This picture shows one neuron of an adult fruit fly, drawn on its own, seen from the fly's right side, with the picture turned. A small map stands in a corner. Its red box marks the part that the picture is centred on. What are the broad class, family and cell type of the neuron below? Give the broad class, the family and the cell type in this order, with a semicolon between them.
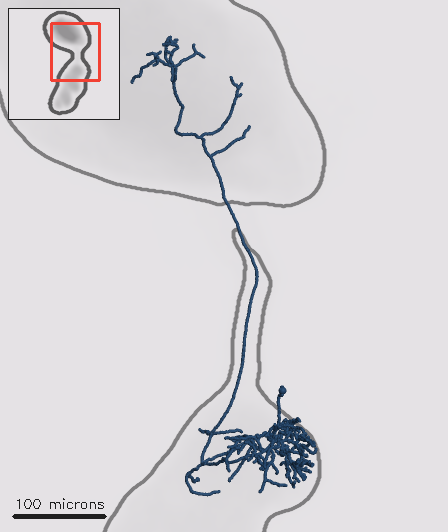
ascending neuron; hemilineage 07B; AN07B106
